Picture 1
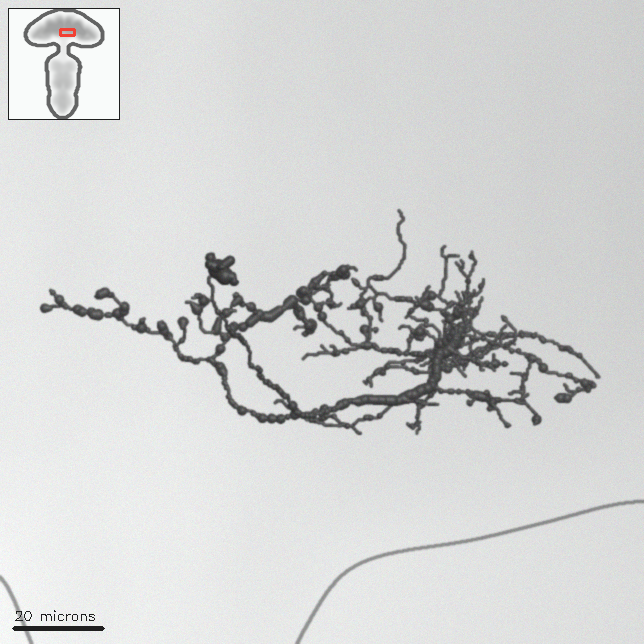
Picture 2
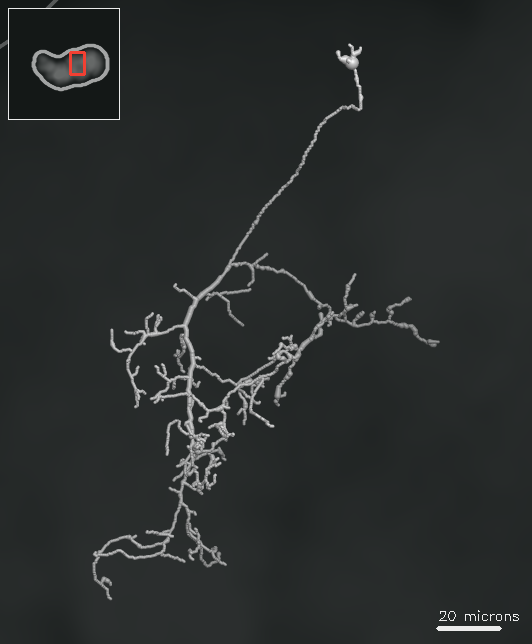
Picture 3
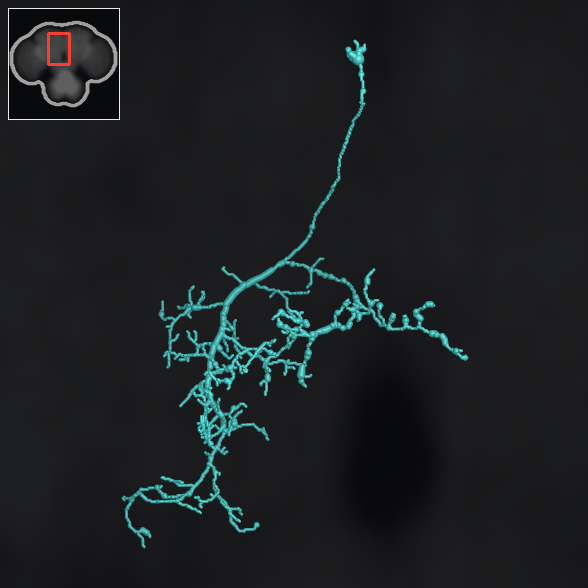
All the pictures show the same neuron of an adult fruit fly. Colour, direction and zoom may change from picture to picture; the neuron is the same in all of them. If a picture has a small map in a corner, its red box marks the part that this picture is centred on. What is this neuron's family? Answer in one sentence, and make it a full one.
For this neuron, the family is hemilineage DM1_dorsal.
